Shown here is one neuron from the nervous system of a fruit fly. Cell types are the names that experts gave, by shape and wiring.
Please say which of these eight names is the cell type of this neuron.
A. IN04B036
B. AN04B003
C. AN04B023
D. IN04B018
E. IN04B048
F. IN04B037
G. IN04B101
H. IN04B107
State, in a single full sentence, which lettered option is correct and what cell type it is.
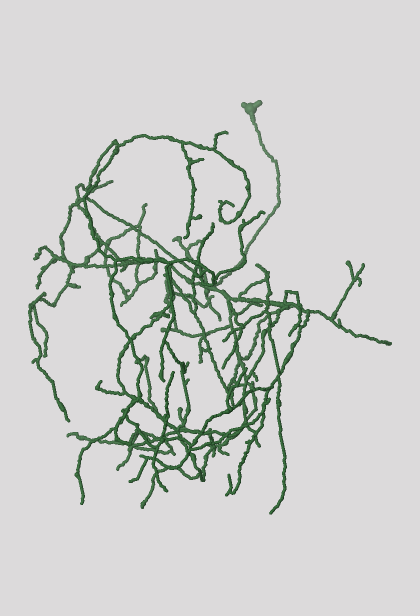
What option E names, IN04B048, is the cell type of the neuron.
